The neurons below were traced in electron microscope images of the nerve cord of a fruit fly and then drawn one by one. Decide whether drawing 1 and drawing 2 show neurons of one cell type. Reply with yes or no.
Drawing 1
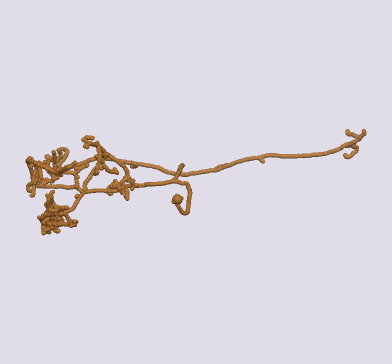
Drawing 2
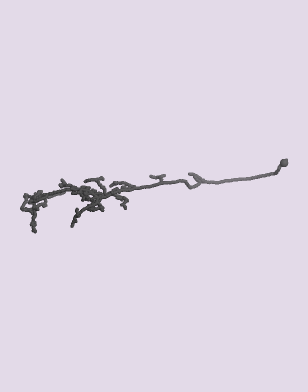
no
